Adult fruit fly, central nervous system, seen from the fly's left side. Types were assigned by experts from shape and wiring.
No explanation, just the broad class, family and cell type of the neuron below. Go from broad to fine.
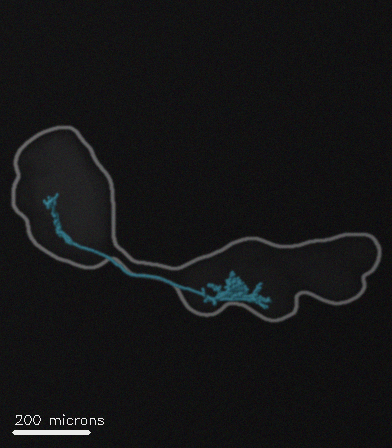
ascending neuron; hemilineage 09B; AN09B030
